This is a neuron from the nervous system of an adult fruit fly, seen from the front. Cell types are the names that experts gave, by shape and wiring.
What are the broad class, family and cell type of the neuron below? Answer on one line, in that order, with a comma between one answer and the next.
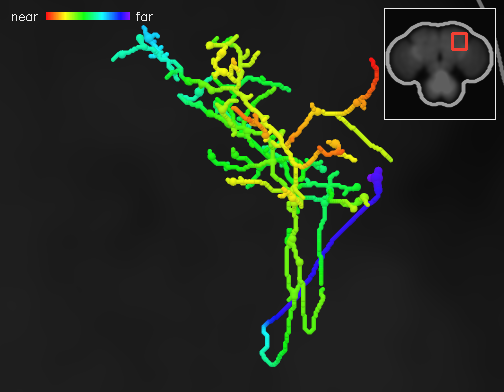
central-brain intrinsic neuron, hemilineage VPNp&v1_posterior, LHPV2a1_a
